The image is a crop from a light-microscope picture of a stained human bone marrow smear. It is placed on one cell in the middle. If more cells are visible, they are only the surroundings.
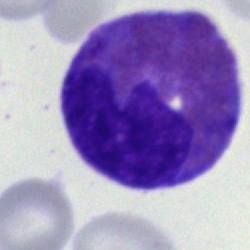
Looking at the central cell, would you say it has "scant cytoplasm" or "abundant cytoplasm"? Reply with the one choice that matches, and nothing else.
Abundant cytoplasm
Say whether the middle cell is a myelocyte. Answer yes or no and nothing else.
no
